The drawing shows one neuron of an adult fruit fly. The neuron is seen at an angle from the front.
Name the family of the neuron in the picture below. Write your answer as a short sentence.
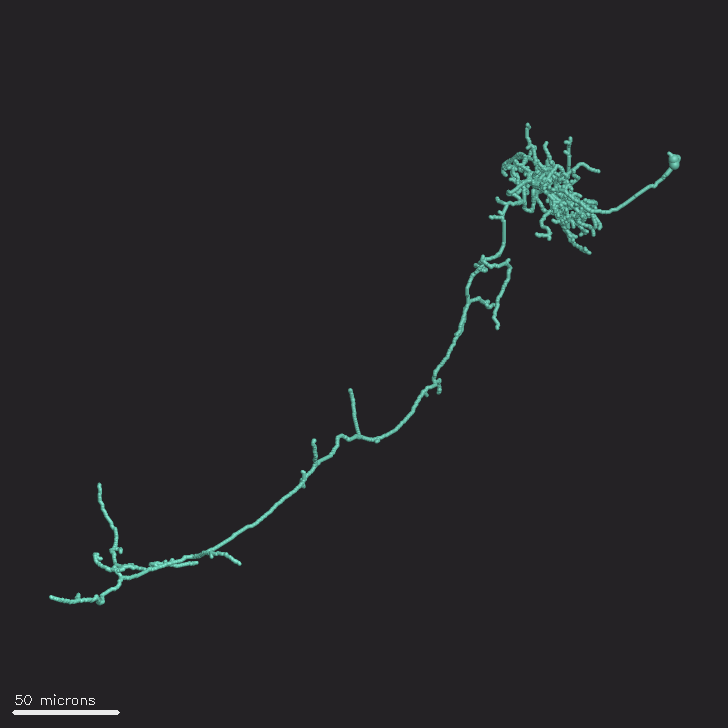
The family is hemilineage 05B.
